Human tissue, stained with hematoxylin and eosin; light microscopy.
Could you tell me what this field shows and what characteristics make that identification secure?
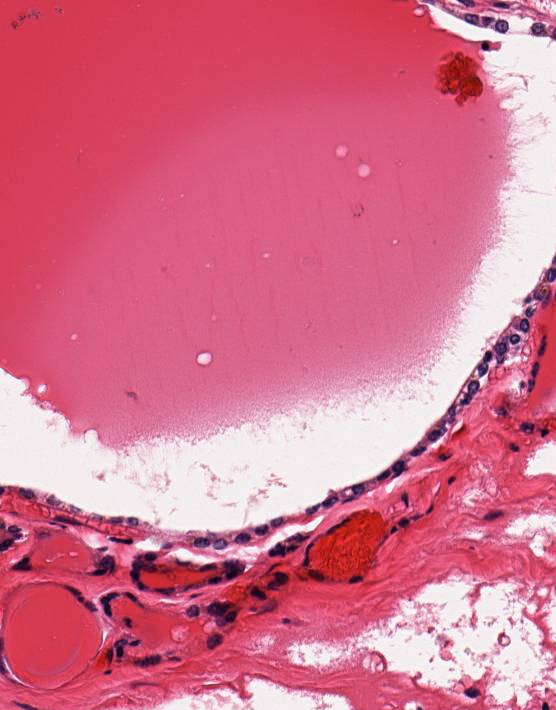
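Thyroid follicle: one large, filling most of the upper and left field. Decisive: flattened to low cuboidal cells in a single layer line its lower and right border, and homogeneous deep pink colloid fills the lumen. Small round follicle with pink colloid at lower left.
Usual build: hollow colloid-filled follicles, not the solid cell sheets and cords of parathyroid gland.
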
